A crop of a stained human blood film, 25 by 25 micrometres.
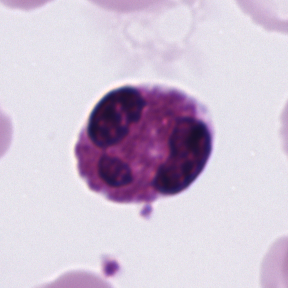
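Eosinophil: the nucleated cell at the centre of a stained smear of peripheral blood. Its nucleus looks divided into three separate lobes, two smaller ones on the left and one larger on the right. The chromatin appears dark purple and coarsely clumped; the cytoplasm, pinkish-violet. The cell is about 12 micrometres across.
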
